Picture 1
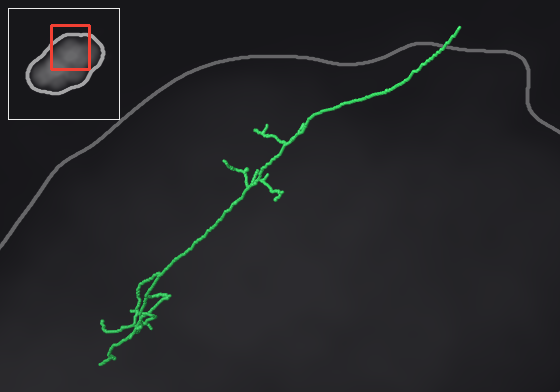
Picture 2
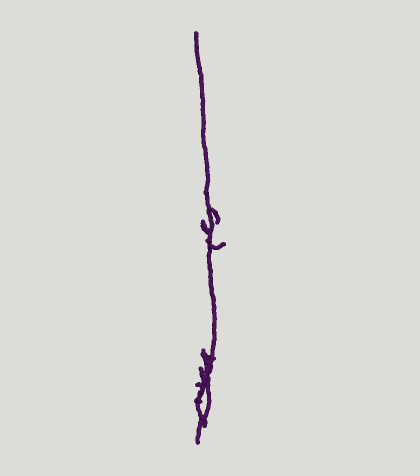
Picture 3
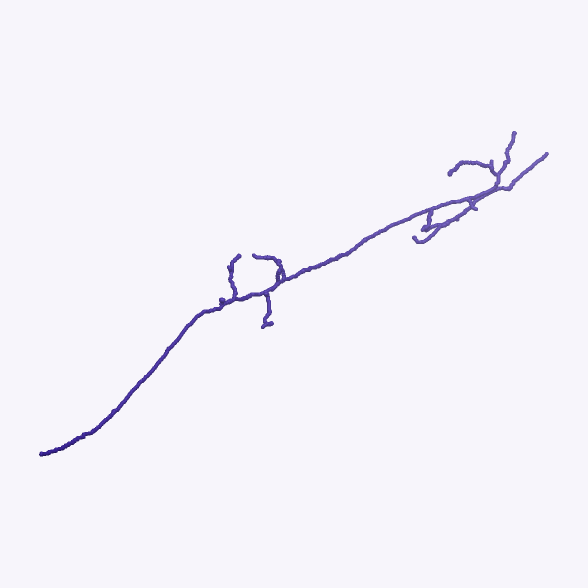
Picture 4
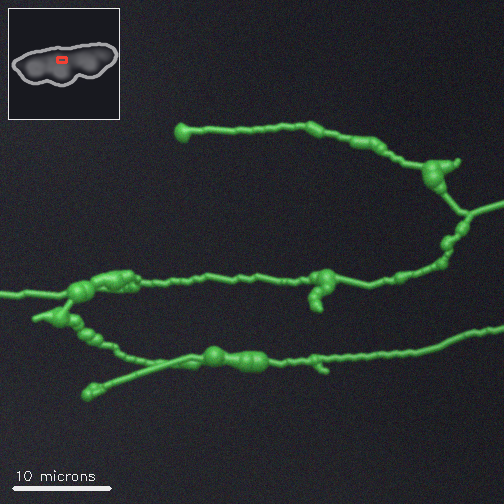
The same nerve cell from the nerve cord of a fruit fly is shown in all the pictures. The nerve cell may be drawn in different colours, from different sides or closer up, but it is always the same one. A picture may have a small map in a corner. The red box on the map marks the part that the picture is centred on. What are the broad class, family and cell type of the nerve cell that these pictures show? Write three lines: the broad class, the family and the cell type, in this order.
descending neuron
hemilineage LB6
DNg18_b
